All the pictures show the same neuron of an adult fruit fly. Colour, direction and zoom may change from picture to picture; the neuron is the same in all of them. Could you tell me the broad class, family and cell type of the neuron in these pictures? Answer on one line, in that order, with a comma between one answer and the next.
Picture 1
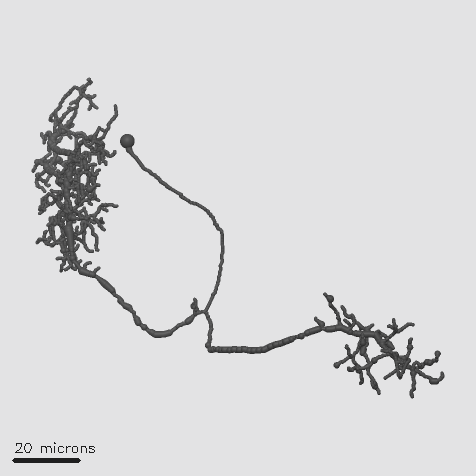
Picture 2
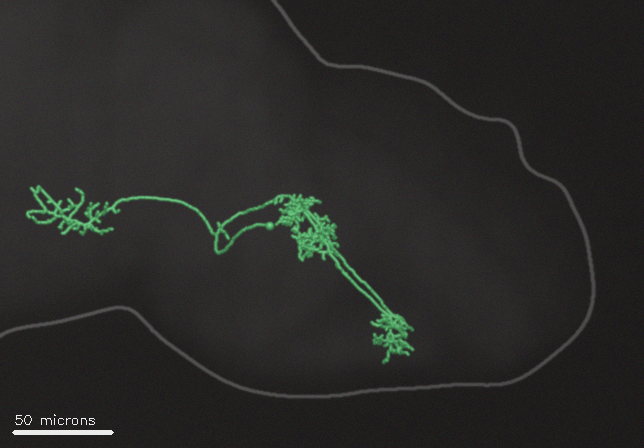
visual projection neuron, hemilineage VPNd1, LPLC4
